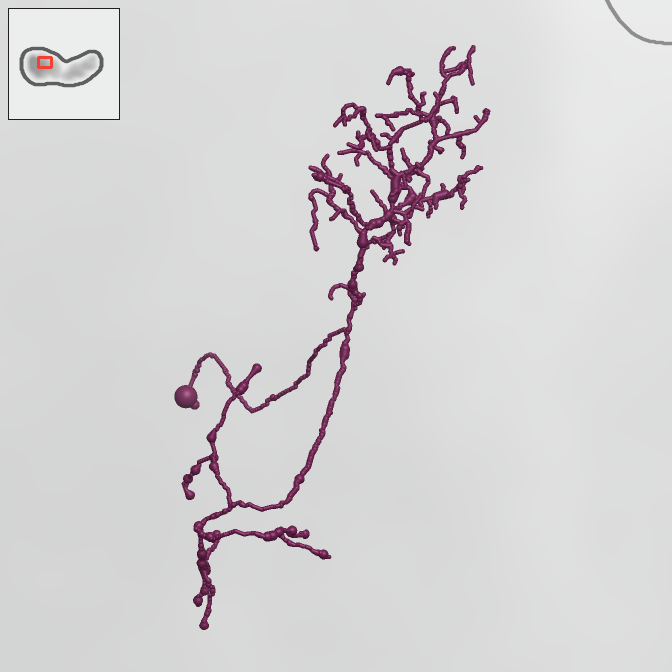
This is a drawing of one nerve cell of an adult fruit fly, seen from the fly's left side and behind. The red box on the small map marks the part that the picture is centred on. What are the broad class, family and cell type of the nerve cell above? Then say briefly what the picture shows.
Its broad class is central-brain intrinsic neuron. The family is hemilineage VLPl2_posterior. Its cell type is LHAV2b1. Its cell body lies on the left of the picture. The picture shows dozens of branch ends.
